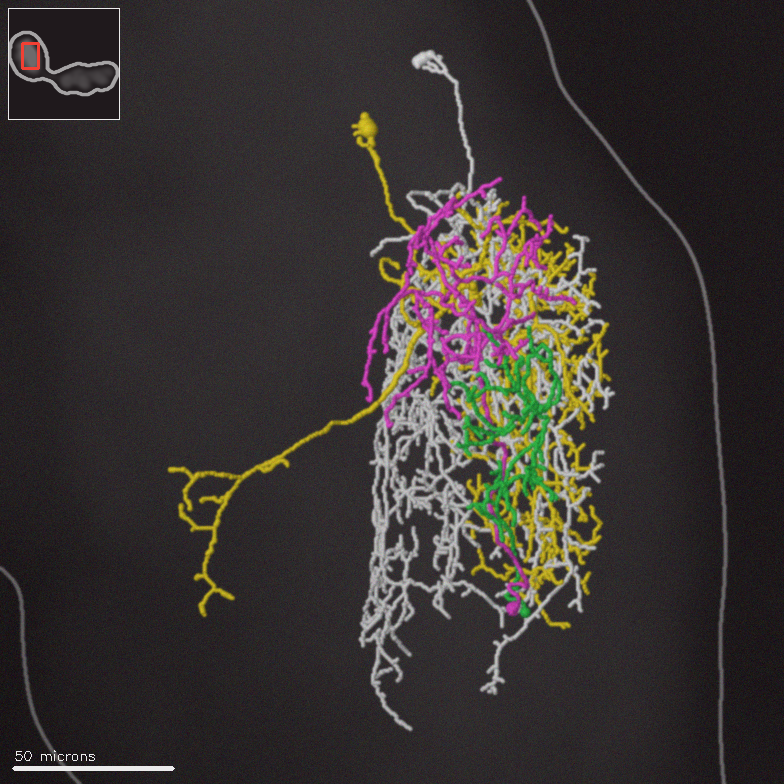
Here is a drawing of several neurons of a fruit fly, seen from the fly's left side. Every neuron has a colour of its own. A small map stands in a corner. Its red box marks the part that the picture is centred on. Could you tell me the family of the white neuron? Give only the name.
hemilineage LHl4_posterior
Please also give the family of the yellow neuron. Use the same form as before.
LoVP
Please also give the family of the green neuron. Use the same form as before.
Li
